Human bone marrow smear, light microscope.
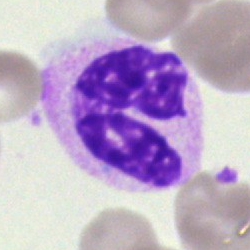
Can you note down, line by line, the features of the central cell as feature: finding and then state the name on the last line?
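Shape: roughly oval, fairly smooth edge
Chromatin: dark purple, clumped, small pale gaps
Nucleoli: none visible
Name: segmented neutrophil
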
